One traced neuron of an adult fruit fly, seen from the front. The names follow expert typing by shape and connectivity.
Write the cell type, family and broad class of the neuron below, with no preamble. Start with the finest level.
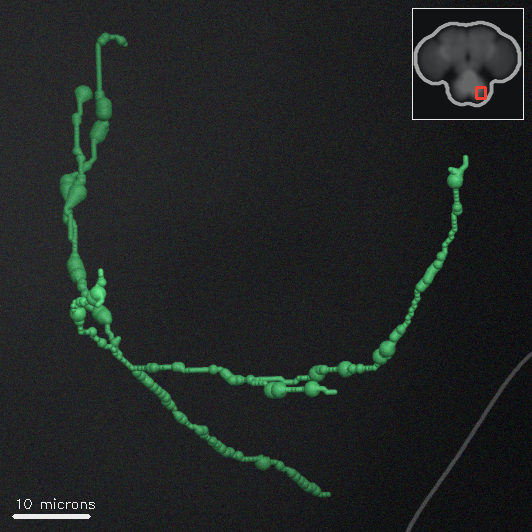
SNpp50; class mechanosensory proprioceptive; sensory neuron entering the nerve cord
